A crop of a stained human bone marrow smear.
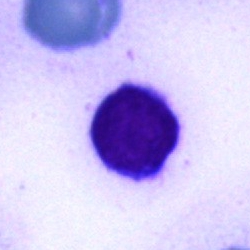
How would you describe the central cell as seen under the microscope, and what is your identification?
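Edges of the cell are slightly uneven and faintly angular, around a roughly round outline. Cytoplasm is very scant, at most a barely visible thin rim at the edge. Chromatin stains dense and deep purple throughout the nucleus, and no distinct nucleolus can be seen. The cell is a lymphocyte.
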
